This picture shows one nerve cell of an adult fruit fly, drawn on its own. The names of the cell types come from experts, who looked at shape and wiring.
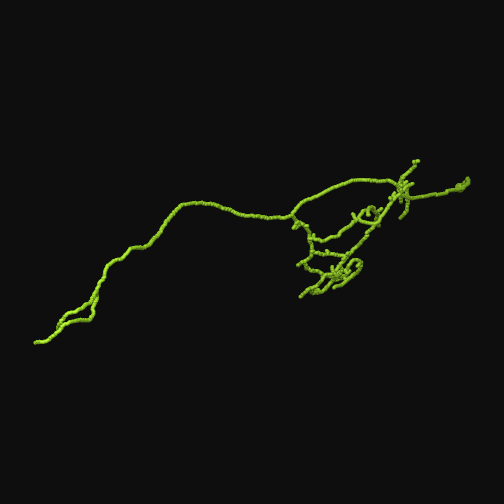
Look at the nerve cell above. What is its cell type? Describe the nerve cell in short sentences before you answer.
As drawn here it is wider than it is tall. Its broad class is central-brain intrinsic neuron. Its cell type is CB3173.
